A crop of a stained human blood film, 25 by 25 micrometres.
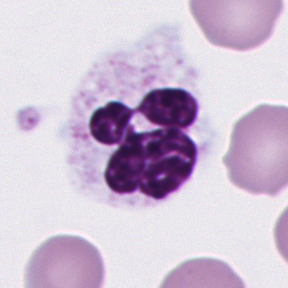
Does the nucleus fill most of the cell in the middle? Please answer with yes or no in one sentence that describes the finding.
No, the cytoplasm is broad rather than a narrow rim.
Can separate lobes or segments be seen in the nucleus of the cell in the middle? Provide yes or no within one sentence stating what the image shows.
Yes, its nucleus consists of two or more distinct lobes.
